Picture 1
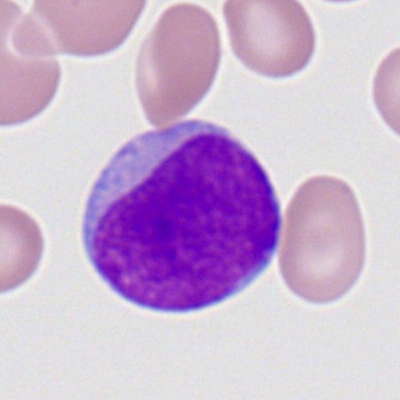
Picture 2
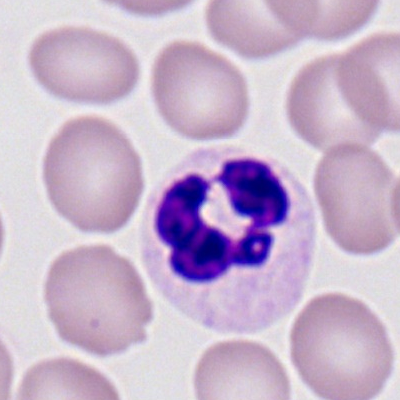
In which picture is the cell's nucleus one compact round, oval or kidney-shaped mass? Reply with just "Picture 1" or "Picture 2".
Picture 1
